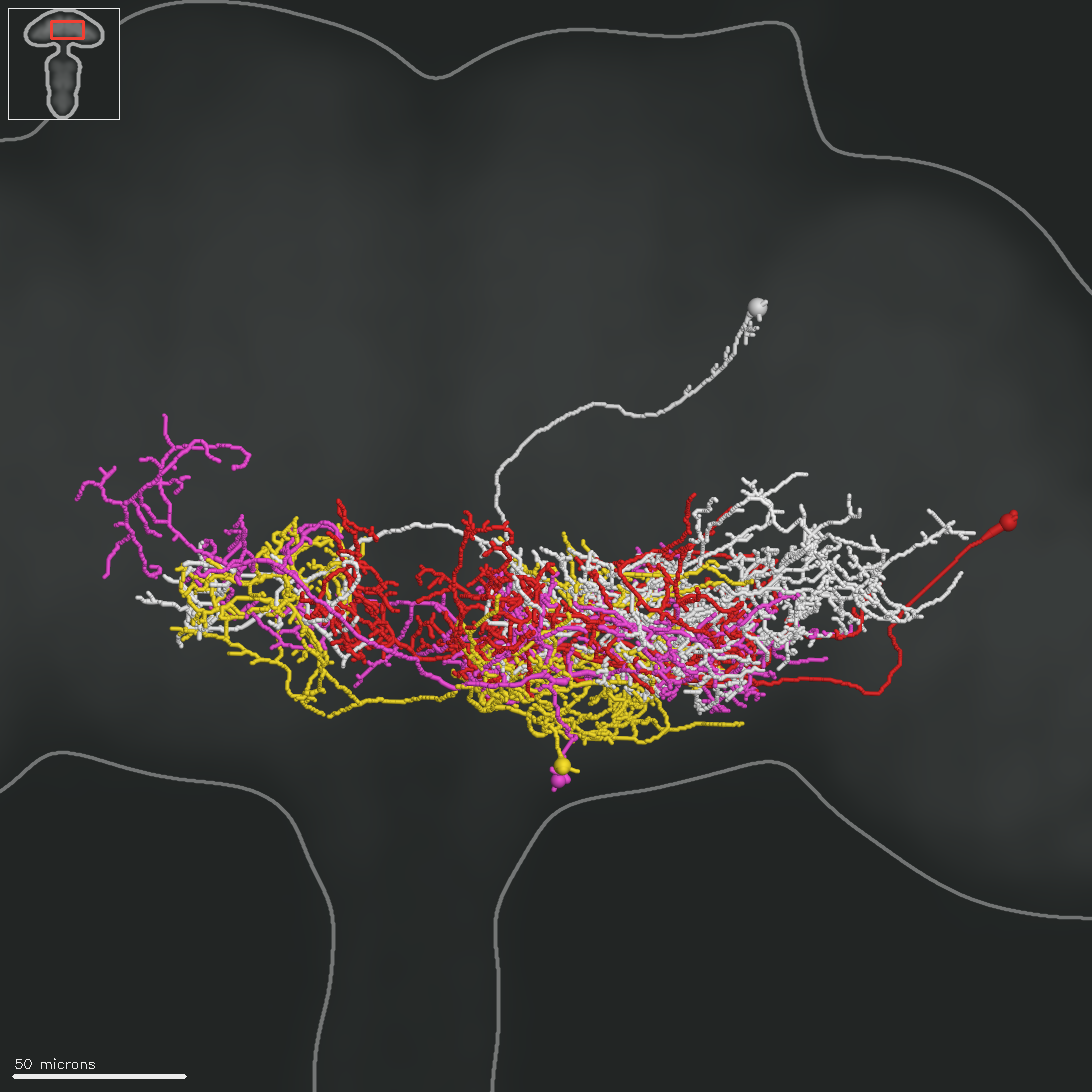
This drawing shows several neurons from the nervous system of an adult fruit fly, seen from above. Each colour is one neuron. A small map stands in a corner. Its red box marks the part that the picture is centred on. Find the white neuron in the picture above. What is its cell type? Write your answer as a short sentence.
The cell type is IB014.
